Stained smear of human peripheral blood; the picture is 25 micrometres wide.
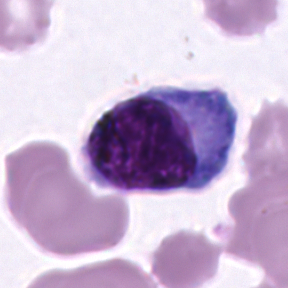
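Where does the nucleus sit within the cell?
Off-centre, toward the left side.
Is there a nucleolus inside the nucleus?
None that I can see.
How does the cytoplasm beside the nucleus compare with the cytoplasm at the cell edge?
Beside the nucleus it is paler than at the edge.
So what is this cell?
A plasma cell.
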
